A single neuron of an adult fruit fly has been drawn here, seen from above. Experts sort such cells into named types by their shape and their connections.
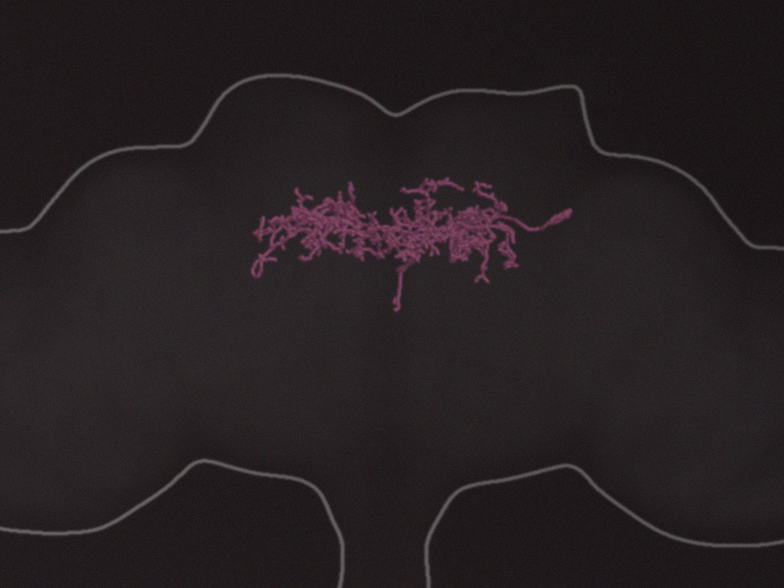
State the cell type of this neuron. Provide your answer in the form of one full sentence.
This neuron is a member of the GNG059 cell type.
